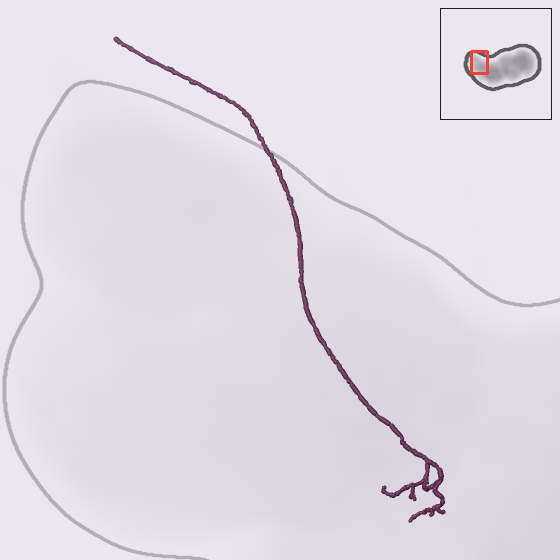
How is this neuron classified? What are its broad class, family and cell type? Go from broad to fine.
sensory neuron entering the nerve cord; class mechanosensory proprioceptive; SNpp02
